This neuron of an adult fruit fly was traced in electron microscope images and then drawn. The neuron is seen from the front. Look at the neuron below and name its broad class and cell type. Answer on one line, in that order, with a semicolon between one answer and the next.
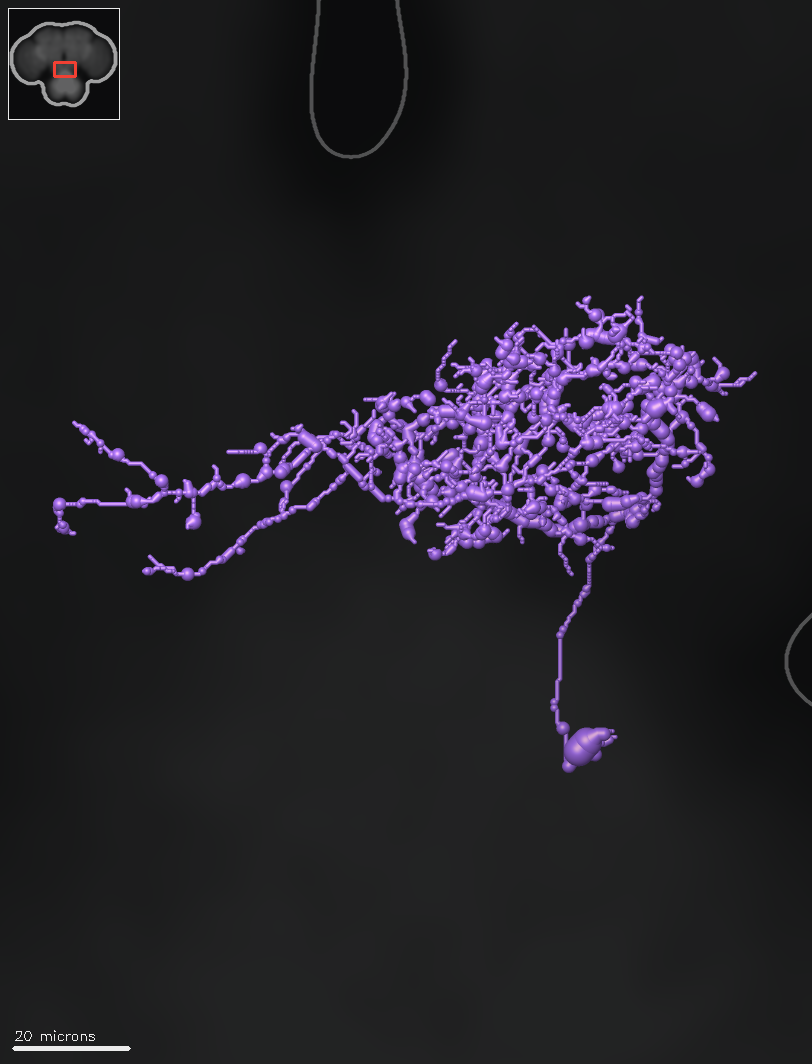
central-brain intrinsic neuron; GNG081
